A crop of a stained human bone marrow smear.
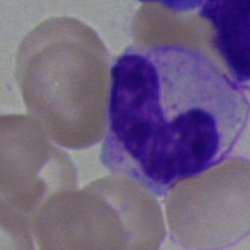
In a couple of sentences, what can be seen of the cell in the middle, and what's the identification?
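Dark purple and dense, the chromatin is broken only by small lighter patches, and no nucleoli can be seen in the nucleus. Pale lilac-grey cytoplasm lies widest to the right of the nucleus and carries fine, sparse, faint lilac granules. The cell is a band neutrophil.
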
